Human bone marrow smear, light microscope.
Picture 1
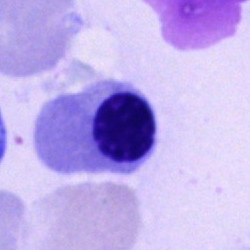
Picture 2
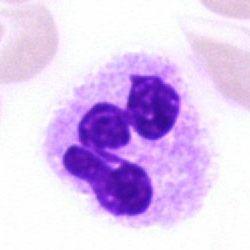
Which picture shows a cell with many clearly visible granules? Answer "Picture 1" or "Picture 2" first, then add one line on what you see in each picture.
Picture 2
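In picture 1: No granules are seen in the cytoplasm.
In picture 2: Fine, pale lilac granules fill the cytoplasm.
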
